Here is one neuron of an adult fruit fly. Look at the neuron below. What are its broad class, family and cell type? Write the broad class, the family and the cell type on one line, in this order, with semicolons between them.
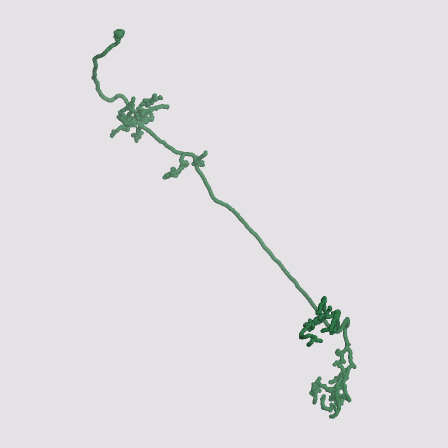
optic-lobe intrinsic neuron; TmY; TmY4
